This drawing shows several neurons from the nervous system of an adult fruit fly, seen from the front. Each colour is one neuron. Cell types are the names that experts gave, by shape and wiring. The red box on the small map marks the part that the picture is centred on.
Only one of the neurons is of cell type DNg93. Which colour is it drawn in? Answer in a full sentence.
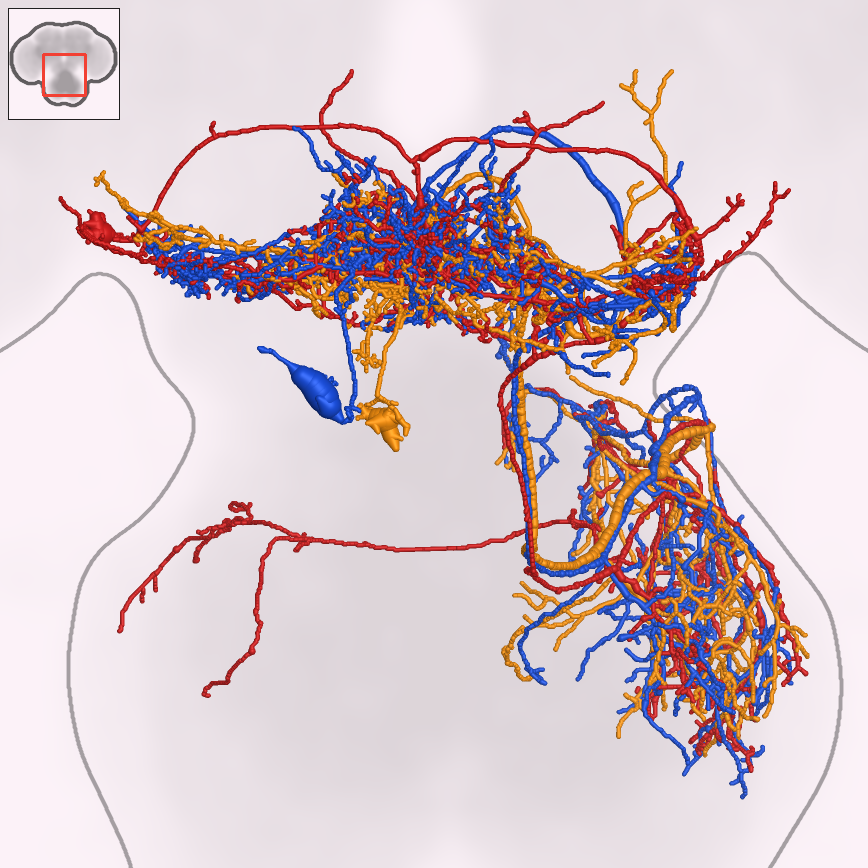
The colour is red.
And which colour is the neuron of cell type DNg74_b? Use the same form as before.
The colour is blue.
